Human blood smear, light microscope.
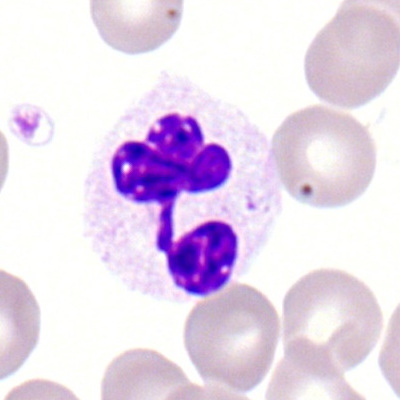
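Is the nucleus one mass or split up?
Split into separate lobes; the lowest hangs off the upper ones by a thin thread of nuclear material.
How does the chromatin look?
Dark purple and coarsely clumped.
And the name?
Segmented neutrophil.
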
